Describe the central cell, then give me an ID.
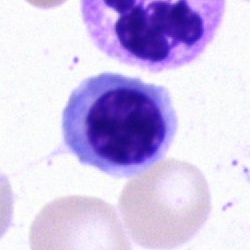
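In the central cell the nucleus lies off-centre toward the right. Its chromatin is dark and coarsely clumped, broken by small paler patches. The blue-stained cytoplasm forms a rim that is widest on the left side. This cell is an erythroblast.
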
